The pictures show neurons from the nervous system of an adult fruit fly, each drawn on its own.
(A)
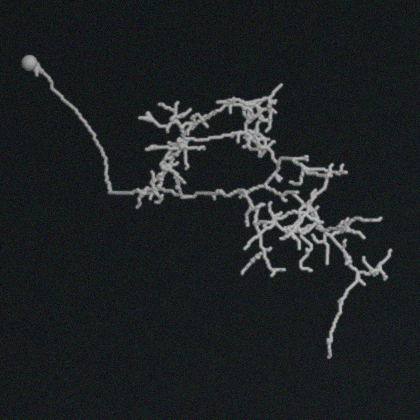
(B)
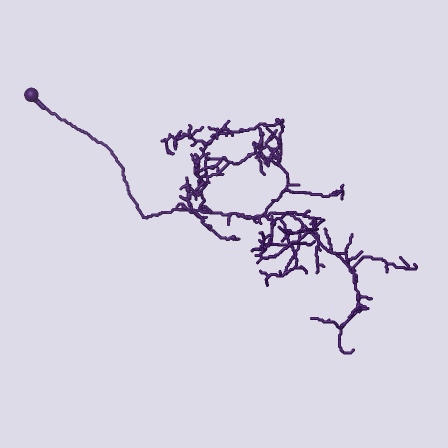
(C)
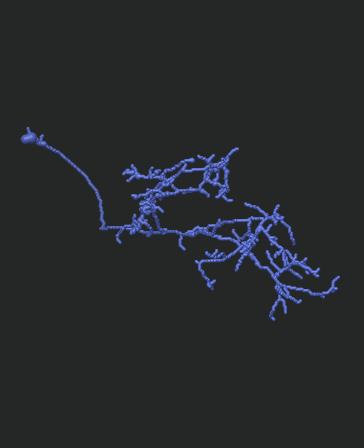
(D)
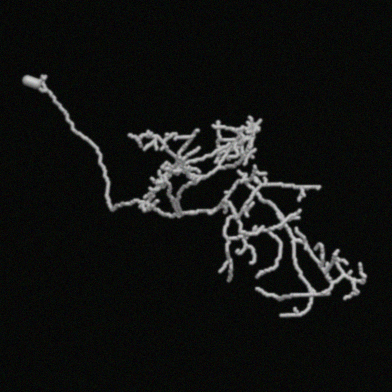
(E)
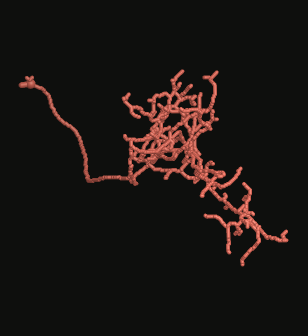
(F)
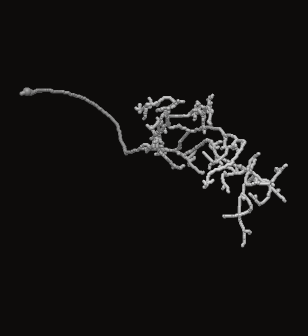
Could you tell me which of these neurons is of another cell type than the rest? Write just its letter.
E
